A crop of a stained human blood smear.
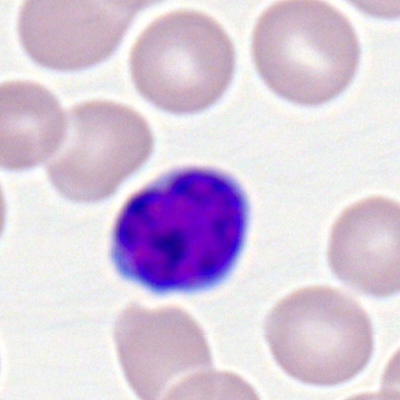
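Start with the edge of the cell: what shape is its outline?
Roughly round, and no vacuoles are seen anywhere in the cell.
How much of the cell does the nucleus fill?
Nearly the whole cell.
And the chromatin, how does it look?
Dense, and clumped into darker patches.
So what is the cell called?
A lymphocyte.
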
